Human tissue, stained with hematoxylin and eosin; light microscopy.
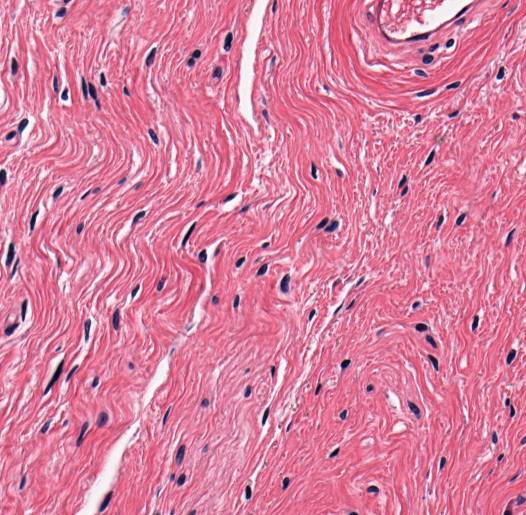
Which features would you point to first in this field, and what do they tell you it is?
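Answer: dense connective tissue. Densely packed pink fibres in wavy bundles occupy the whole field; nuclei lie singly among them, not crowded as in smooth muscle. Nuclei dark blue-purple, elongated, spindle-shaped, many with tapered ends; no distinct cytoplasm or cell borders around them.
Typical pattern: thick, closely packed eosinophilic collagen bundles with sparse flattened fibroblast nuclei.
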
